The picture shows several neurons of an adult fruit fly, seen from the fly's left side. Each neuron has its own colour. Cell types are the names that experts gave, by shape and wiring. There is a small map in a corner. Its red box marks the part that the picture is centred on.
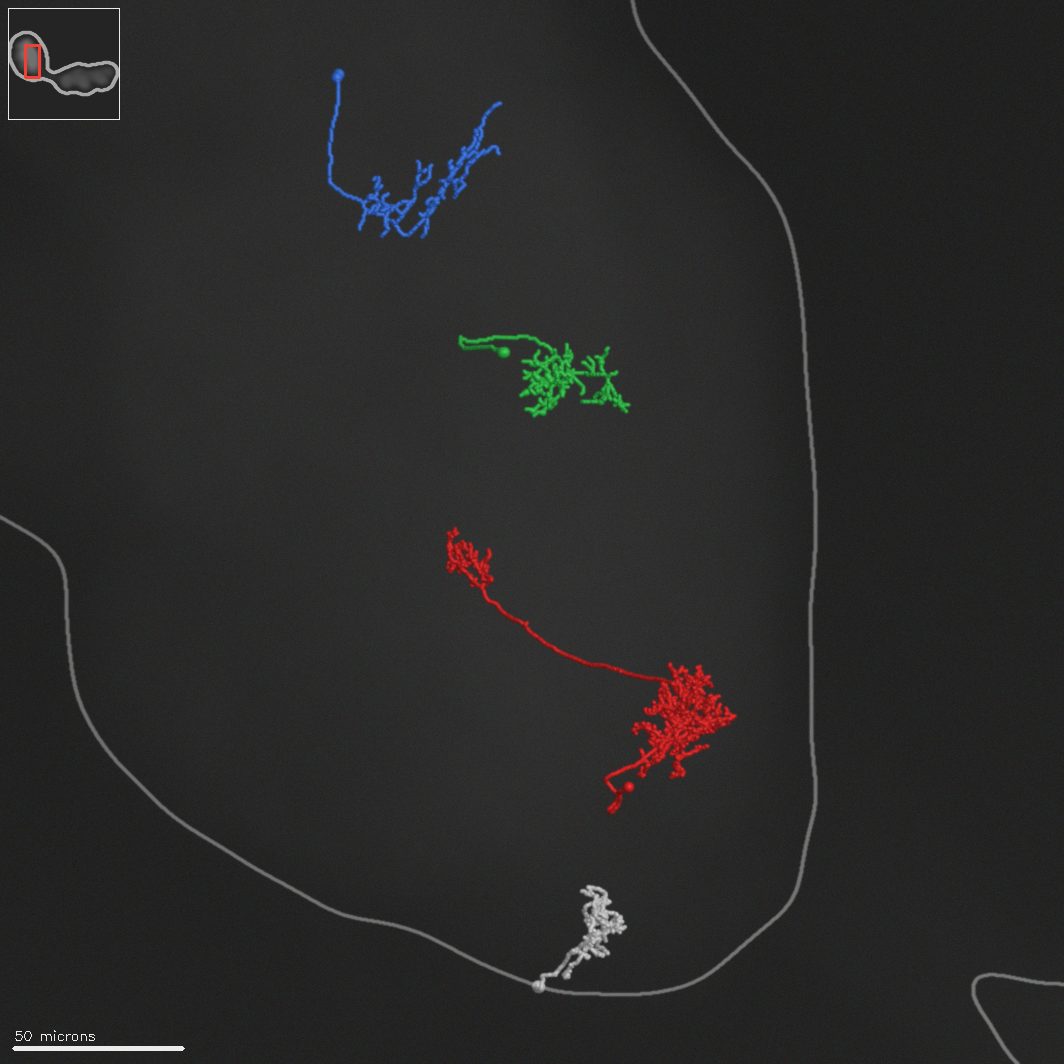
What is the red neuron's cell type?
Tm39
